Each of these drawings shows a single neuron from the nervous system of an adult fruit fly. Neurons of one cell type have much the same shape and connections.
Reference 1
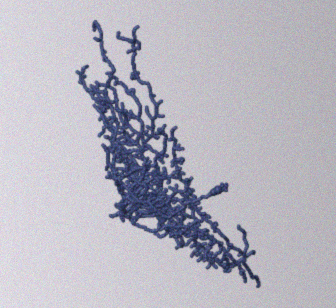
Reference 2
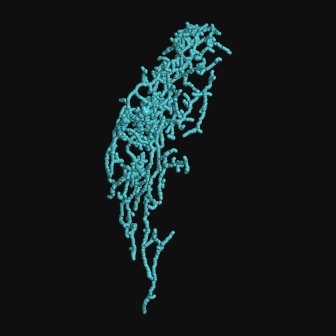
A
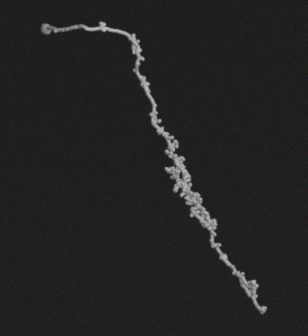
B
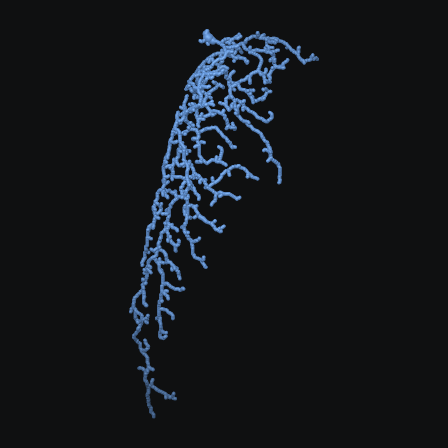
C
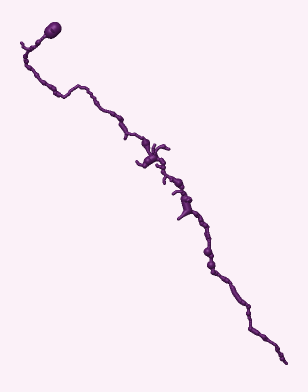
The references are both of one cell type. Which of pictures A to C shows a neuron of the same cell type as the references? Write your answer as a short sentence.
The neuron in picture B is of the same cell type.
